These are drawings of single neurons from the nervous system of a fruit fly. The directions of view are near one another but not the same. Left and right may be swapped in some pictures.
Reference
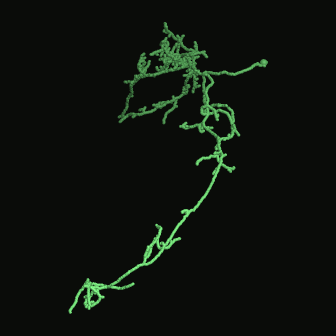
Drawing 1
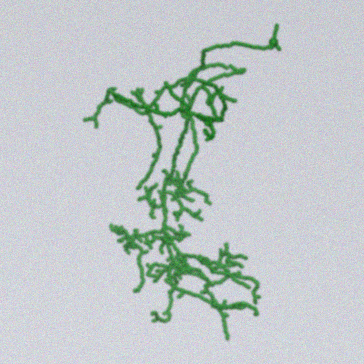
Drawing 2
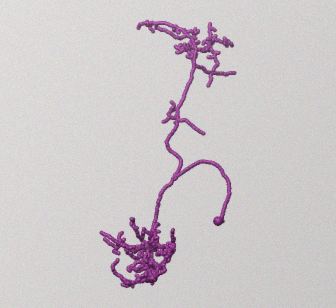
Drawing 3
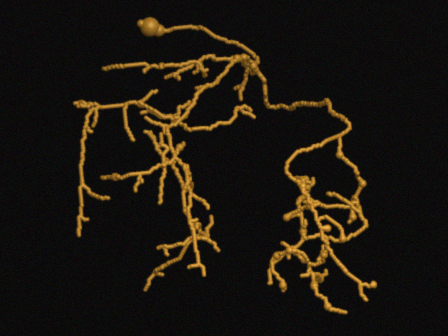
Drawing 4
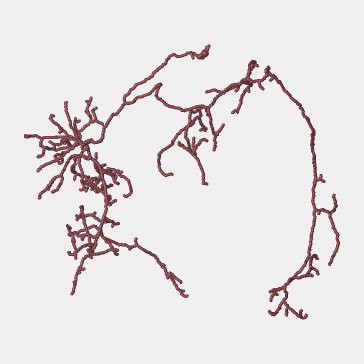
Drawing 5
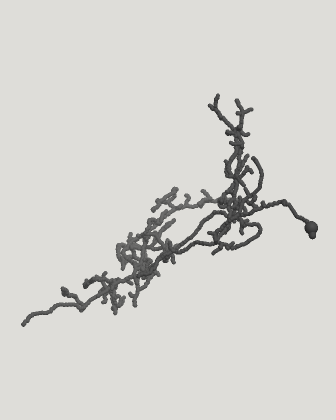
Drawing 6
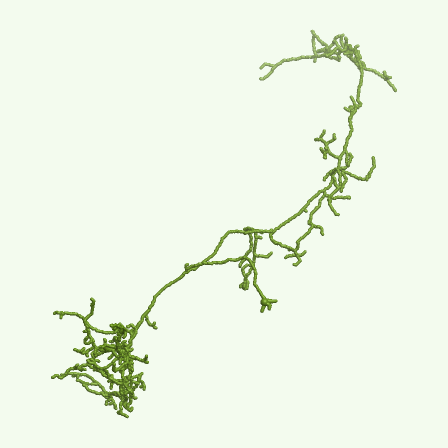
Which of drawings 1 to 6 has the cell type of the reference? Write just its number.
6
